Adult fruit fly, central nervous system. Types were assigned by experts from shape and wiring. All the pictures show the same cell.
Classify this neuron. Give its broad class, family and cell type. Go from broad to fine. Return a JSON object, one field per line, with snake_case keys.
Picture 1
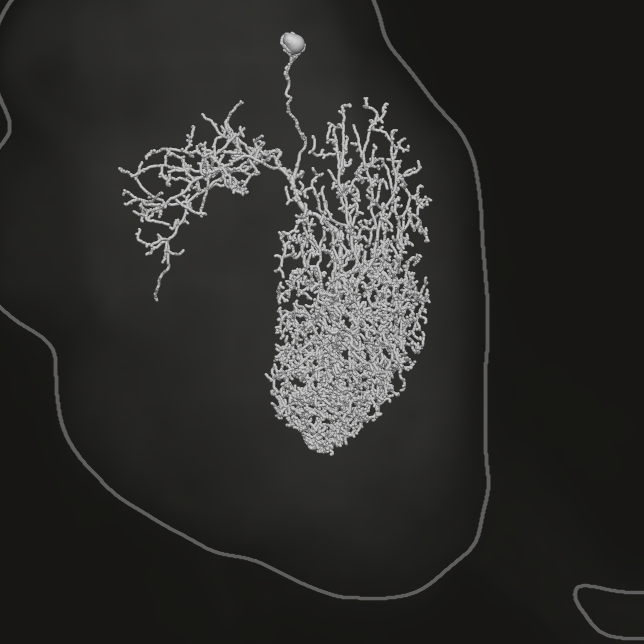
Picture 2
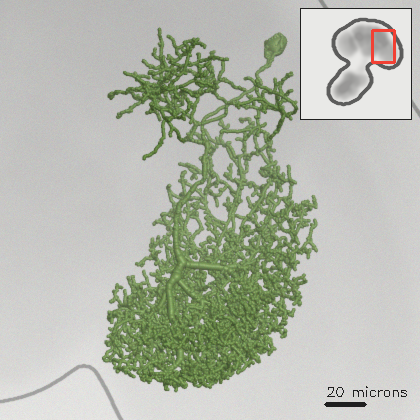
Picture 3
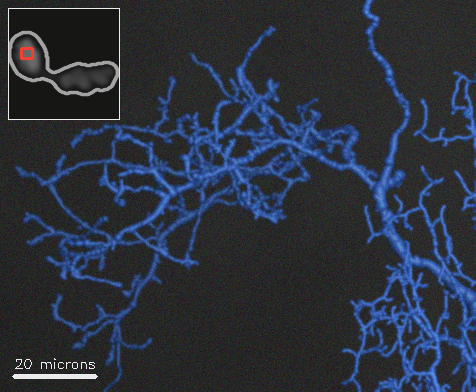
{
 "broad_class": "visual projection neuron",
 "family": "hemilineage LHl4_posterior",
 "cell_type": "LT87"
}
